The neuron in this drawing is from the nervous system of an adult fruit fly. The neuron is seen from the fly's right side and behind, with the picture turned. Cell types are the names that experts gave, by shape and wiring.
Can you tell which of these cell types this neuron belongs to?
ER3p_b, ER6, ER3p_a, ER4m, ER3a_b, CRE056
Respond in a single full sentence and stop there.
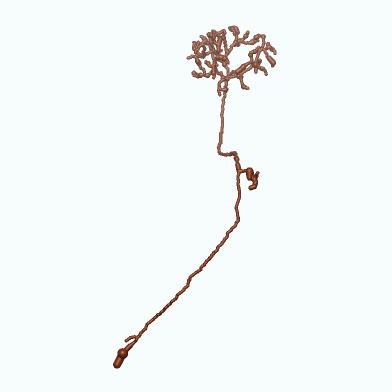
Under cell type classification, the neuron is ER3p_a.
